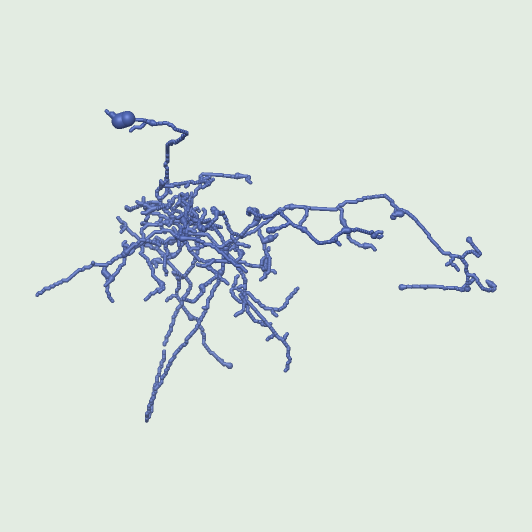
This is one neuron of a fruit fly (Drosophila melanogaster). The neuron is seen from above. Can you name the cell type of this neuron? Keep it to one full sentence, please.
This neuron is a member of the IN17A112 cell type.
